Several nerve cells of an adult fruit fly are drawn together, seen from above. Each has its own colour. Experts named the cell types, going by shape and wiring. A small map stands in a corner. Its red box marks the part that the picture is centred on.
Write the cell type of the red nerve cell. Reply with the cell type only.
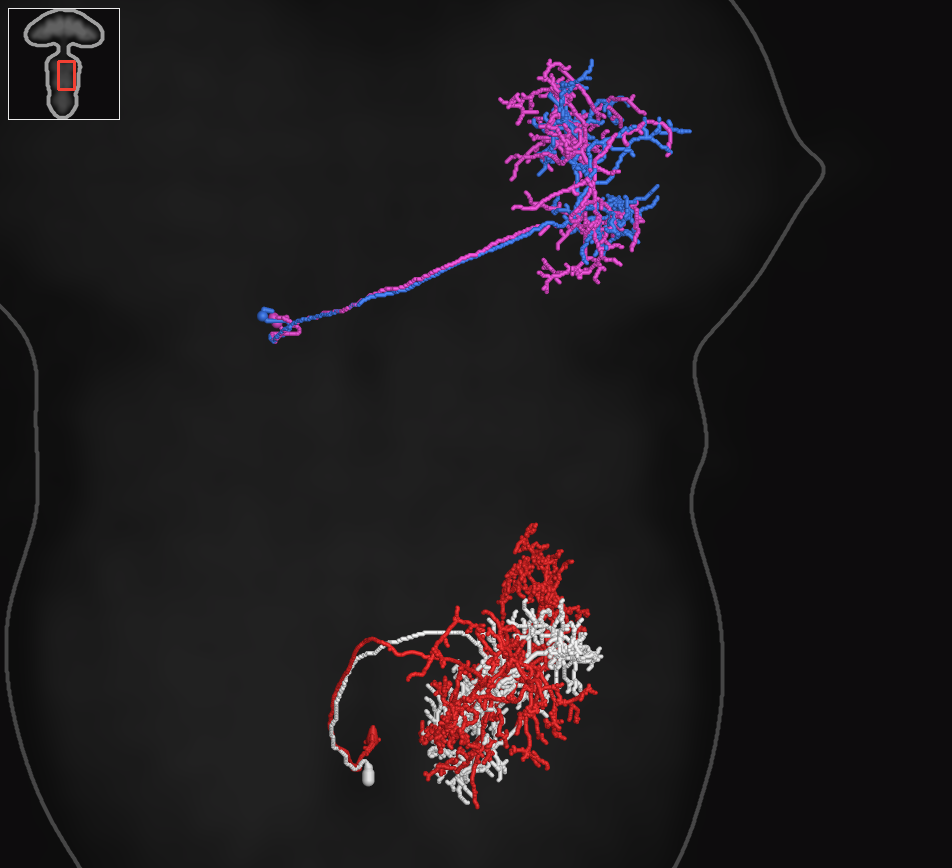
IN12B034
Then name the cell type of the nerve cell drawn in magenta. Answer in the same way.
IN12B041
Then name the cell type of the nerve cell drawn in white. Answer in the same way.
IN12B037_b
